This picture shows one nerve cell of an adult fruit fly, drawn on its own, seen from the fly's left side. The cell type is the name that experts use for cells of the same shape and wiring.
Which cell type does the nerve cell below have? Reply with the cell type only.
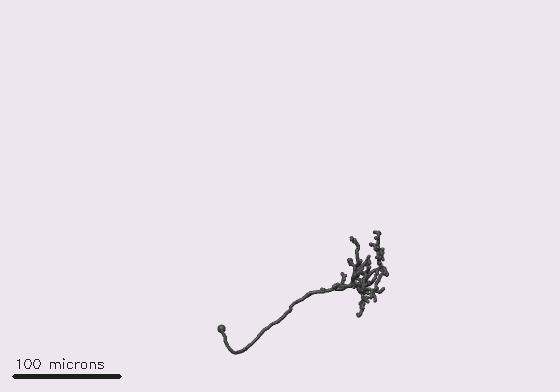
PS329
